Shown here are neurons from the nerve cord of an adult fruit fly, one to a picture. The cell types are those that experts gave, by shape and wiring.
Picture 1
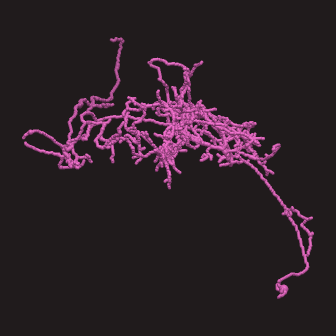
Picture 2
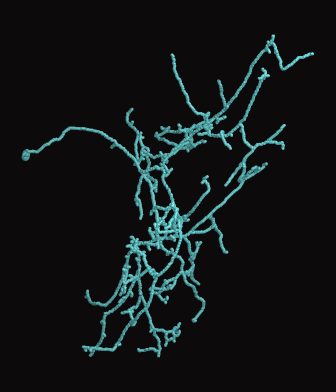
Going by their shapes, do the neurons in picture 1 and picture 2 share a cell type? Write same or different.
different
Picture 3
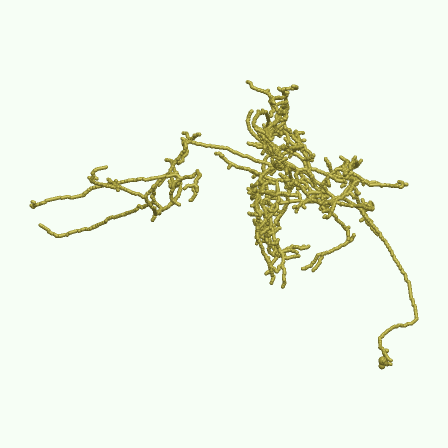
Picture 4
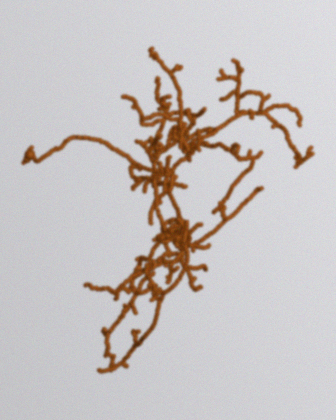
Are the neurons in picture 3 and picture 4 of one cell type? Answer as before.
different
